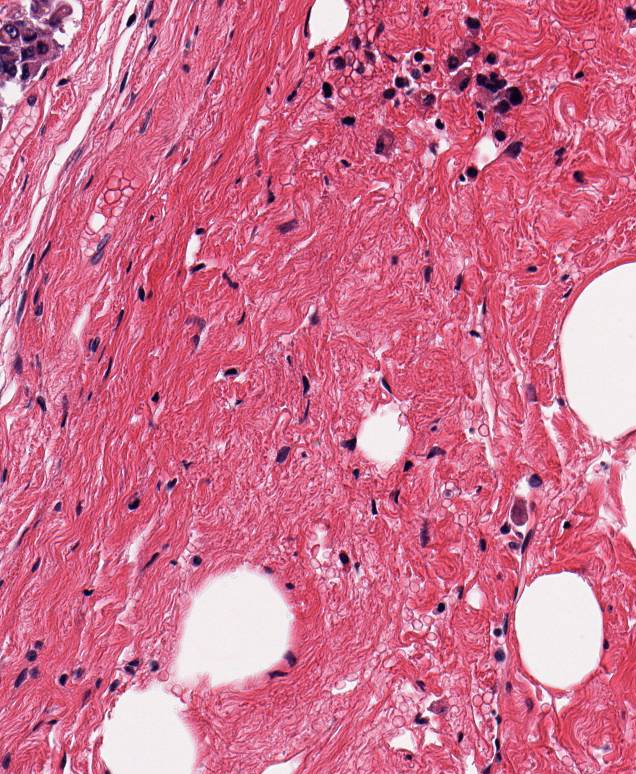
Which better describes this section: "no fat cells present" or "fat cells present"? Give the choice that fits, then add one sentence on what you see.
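Fat cells present. A few round empty fat spaces lie along the right edge and at the bottom of the field.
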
